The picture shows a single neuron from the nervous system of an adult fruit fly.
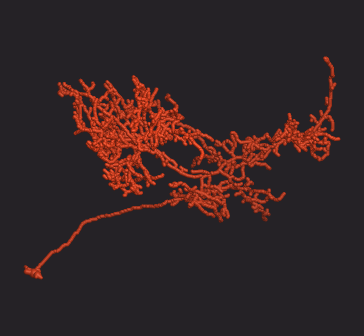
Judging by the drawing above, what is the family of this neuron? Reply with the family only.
hemilineage LALv1_ventral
